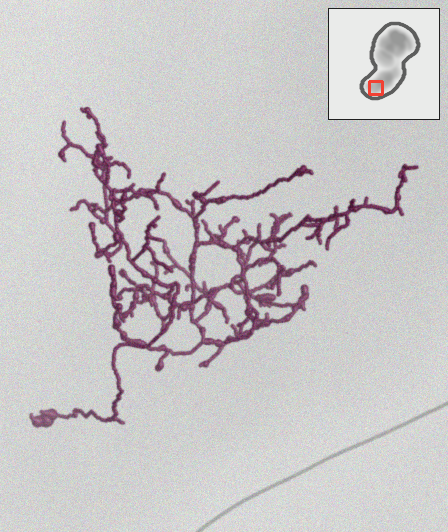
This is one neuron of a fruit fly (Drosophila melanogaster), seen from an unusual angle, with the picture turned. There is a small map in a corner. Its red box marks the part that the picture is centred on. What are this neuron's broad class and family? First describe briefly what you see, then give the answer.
The cell body is at the lower left of the picture. Dozens of branch ends can be seen. It is a nerve-cord intrinsic neuron. The family is hemilineage 01B.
